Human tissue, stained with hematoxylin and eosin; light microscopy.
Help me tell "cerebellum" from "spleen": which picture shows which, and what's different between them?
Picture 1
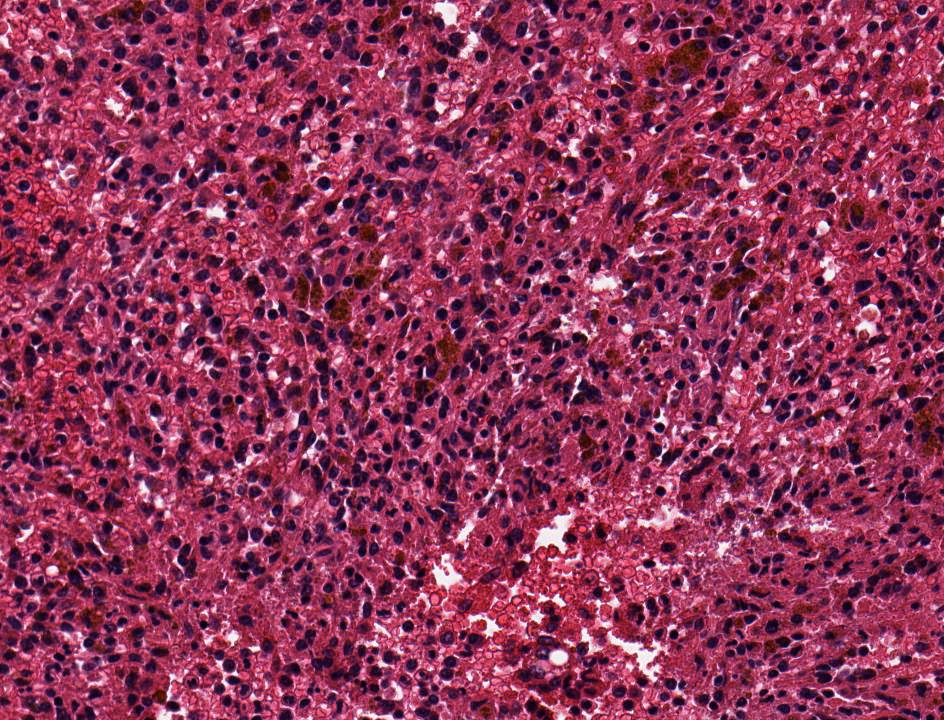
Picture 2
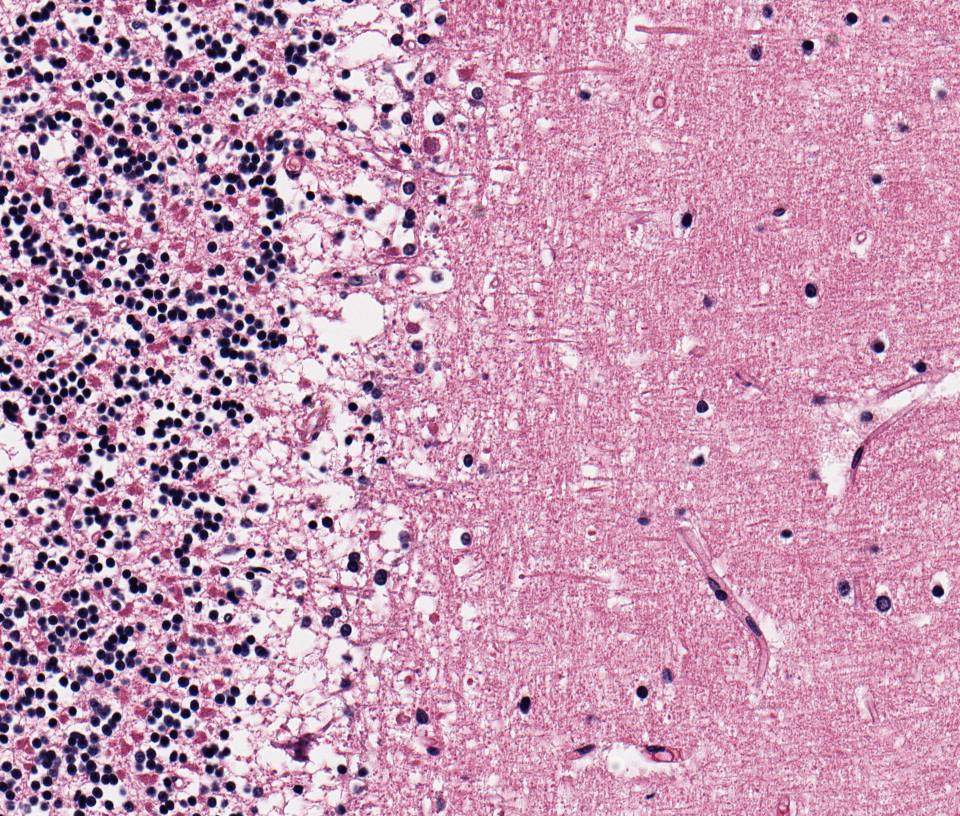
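In this pair, spleen is picture 1 and cerebellum is picture 2. The spleen forms a diffuse, densely cellular sheet with no glands, follicles, epithelial surface or fat cells, scattered with clumps of coarse brown granular pigment and small irregular empty spaces, more of them in the lower centre. The cerebellum shows two zones: on the left, crowded small round dark nuclei with scant cytoplasm surround small irregular pink islands; on the right, finely fibrillary eosinophilic neuropil holds only scattered single nuclei, and thin capillaries with elongated nuclei run obliquely through its lower part.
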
